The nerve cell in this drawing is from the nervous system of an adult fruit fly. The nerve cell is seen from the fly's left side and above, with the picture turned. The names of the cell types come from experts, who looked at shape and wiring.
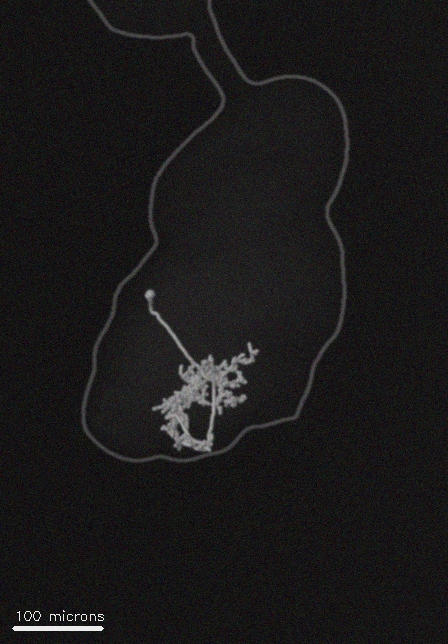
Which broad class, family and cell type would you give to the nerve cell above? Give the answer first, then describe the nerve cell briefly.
It is a central-brain intrinsic neuron. The family is hemilineage VLPl&p1_posterior. It is of cell type AVLP494. By the scale bar it is about 180 microns tall in this view. In this view it is taller than it is wide.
